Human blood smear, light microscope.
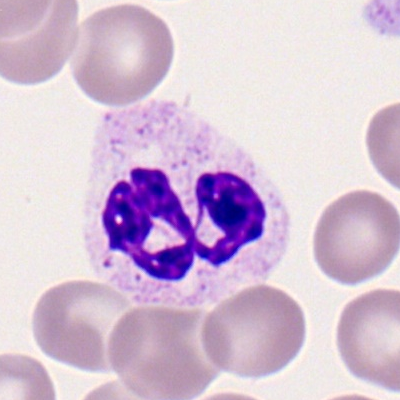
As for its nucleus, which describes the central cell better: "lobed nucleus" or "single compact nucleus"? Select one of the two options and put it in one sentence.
The nucleus of the cell is made of distinct lobes, not one mass.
